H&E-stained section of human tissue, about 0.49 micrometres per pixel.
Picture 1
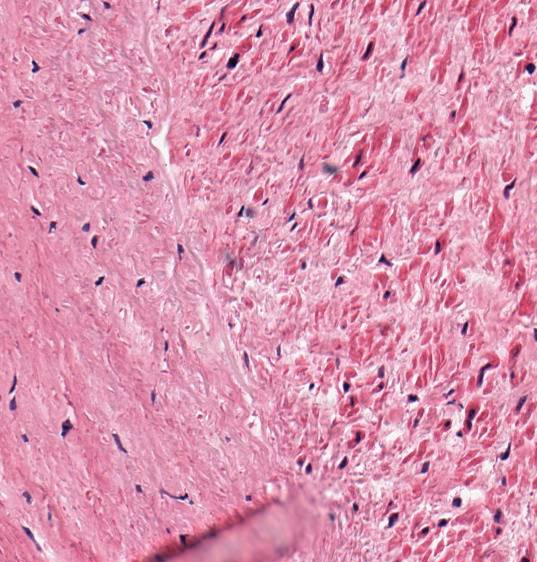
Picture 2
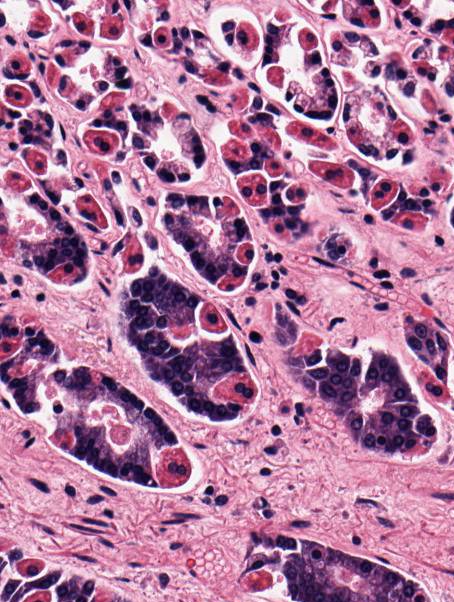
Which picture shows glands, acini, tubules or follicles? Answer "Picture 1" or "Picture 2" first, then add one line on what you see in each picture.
Picture 2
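In picture 1: No epithelium or glands are present anywhere in the field.
In picture 2: Parietal cells, large rounded cells with bright pink cytoplasm and a central round nucleus, are most numerous in the glands of the upper half of the field.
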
